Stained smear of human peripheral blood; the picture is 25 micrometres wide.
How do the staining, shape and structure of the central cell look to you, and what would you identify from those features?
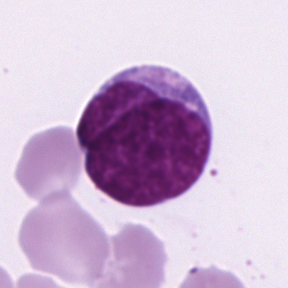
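The chromatin is finely stippled and lacks coarse dark blocks. A thin pale line crosses the upper part of the nucleus diagonally. The cytoplasm contains neither coarse granules nor vacuoles. The cell is a myeloblast.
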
